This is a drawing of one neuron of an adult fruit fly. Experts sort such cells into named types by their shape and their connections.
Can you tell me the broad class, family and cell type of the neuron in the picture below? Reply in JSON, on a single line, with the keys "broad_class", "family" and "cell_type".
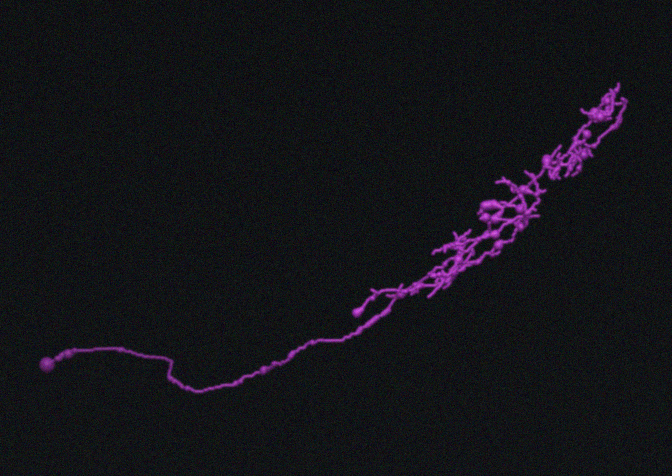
{"broad_class": "optic-lobe intrinsic neuron", "family": "Cm", "cell_type": "Cm15"}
